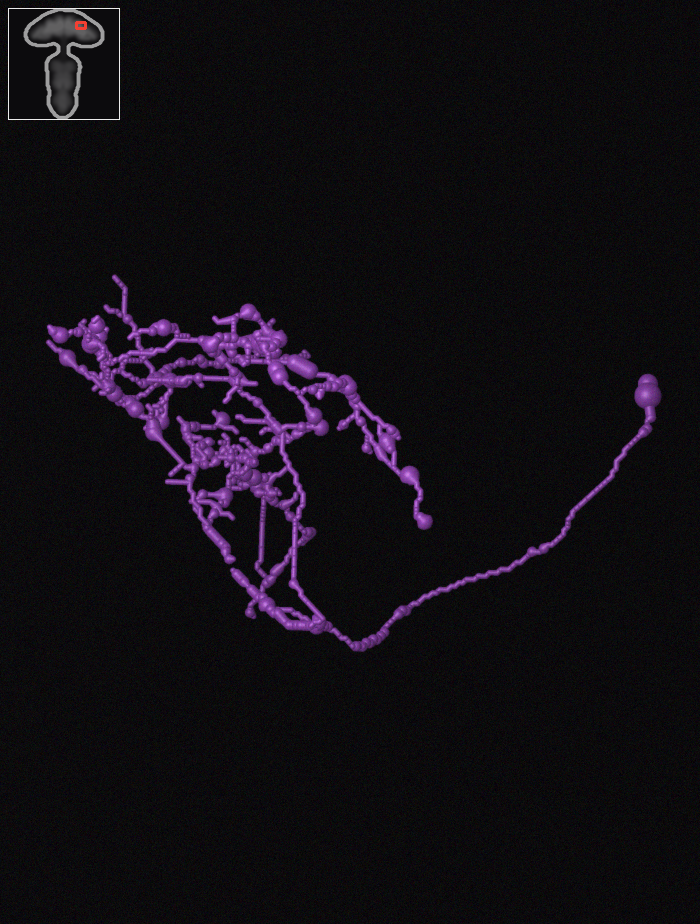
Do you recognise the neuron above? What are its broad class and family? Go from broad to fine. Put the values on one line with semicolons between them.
central-brain intrinsic neuron; hemilineage SLPav3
